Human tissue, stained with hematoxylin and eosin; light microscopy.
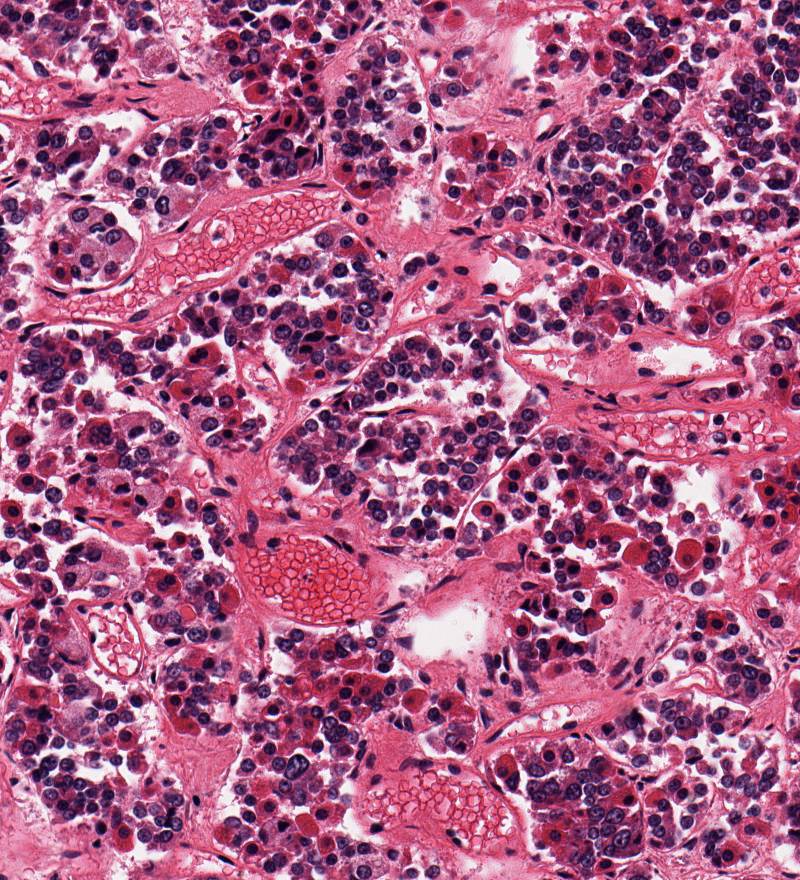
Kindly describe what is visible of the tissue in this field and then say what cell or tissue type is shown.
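Cells with abundant bright red granular cytoplasm are scattered within the nests, mingled in the same nests with cells whose cytoplasm is pale or purplish. The nest cells have round nuclei of fairly uniform size. The nests have no central lumen and are not lined as glands or tubules. This is pituitary.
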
